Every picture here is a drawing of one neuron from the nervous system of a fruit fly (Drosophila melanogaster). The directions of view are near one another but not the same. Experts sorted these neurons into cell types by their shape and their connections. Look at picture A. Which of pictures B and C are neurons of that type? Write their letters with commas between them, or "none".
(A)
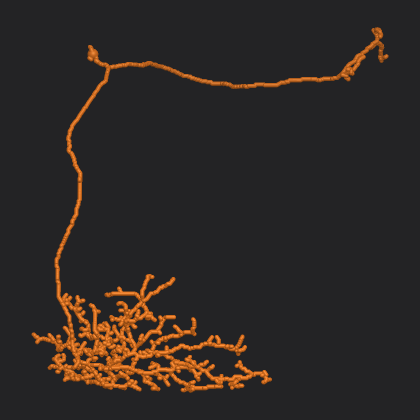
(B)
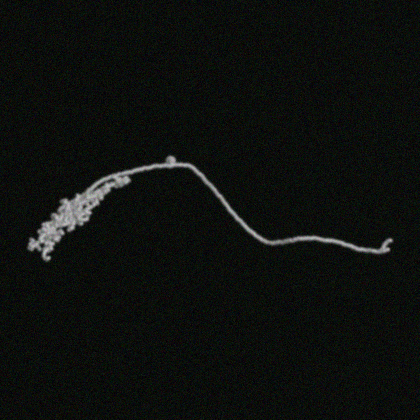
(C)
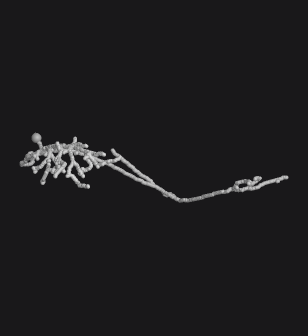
B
